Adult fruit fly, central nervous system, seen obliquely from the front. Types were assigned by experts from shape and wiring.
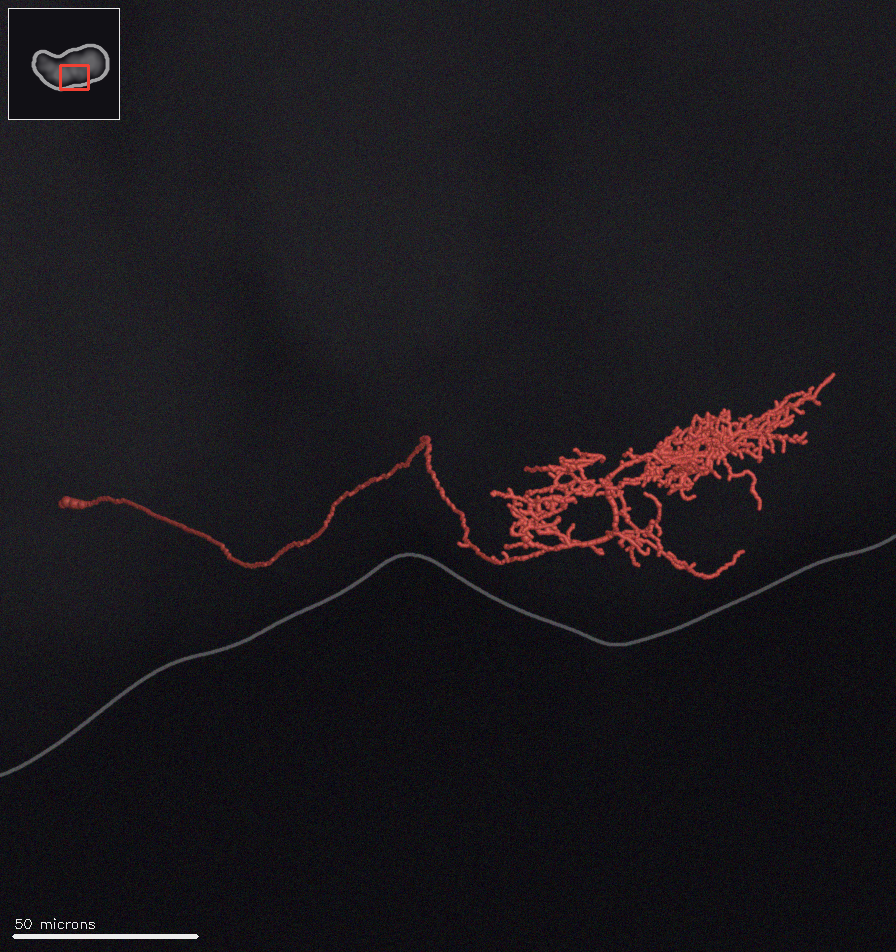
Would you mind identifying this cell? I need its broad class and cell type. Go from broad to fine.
ascending neuron; ANXXX462b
